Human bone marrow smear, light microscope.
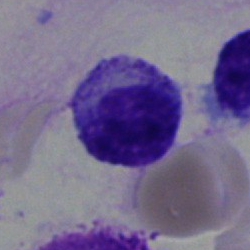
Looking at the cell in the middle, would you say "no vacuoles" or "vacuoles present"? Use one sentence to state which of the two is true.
No vacuole is held anywhere within the cytoplasm of this cell.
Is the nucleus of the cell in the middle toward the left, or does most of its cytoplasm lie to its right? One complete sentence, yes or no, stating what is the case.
No, to the left of its nucleus lies most of the cytoplasm.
